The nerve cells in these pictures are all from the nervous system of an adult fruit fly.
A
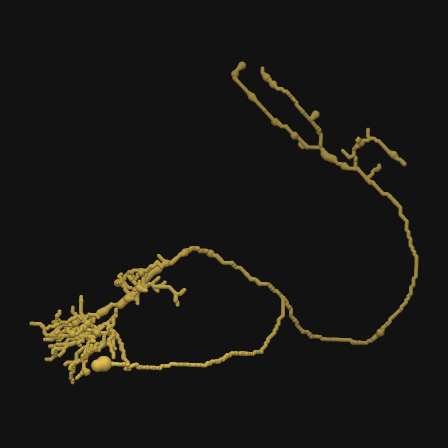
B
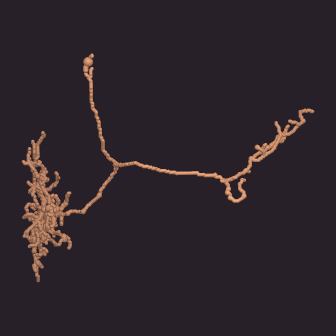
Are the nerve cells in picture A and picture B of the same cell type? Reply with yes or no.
no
